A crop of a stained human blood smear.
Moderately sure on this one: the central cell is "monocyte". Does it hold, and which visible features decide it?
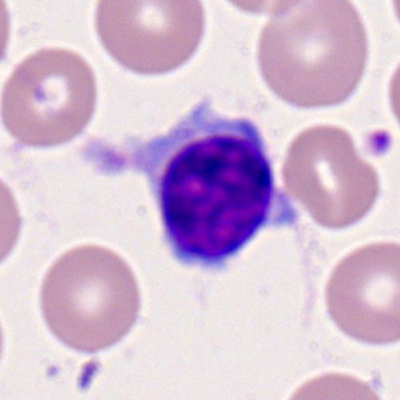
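Start at the edge: the outline is irregular and ragged rather than smooth, with thin ragged projections of cytoplasm, the largest pointing to the left. The nucleus fills most of the cell, leaving a modest rim of pale blue cytoplasm with no vacuoles in it. Its chromatin is dense, dark purple and coarsely clumped.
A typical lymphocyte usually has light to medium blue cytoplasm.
The pale blue here goes with lymphocyte.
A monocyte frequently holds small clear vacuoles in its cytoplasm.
Finding none here leans away from monocyte. So monocyte doesn't fit; this cell is a lymphocyte.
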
